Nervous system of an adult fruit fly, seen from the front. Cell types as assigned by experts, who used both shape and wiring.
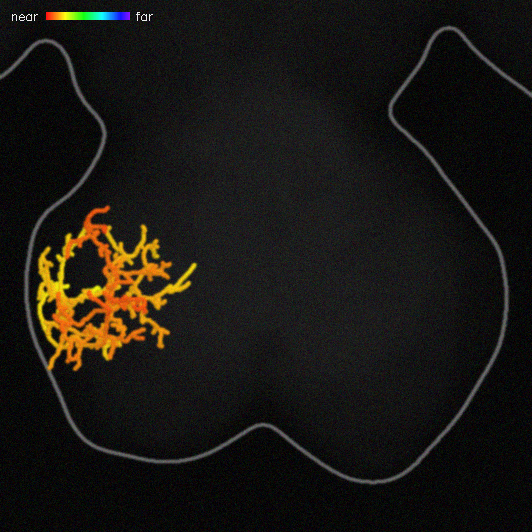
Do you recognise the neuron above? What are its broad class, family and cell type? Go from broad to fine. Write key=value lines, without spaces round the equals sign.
broad_class=nerve-cord intrinsic neuron
family=hemilineage 20A.22A
cell_type=IN20A.22A009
